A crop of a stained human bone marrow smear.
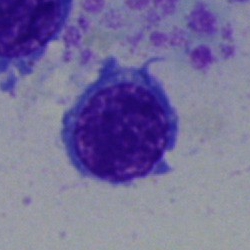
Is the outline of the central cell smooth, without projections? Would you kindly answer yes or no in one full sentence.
No, along its edge the cell is rough, not smooth.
